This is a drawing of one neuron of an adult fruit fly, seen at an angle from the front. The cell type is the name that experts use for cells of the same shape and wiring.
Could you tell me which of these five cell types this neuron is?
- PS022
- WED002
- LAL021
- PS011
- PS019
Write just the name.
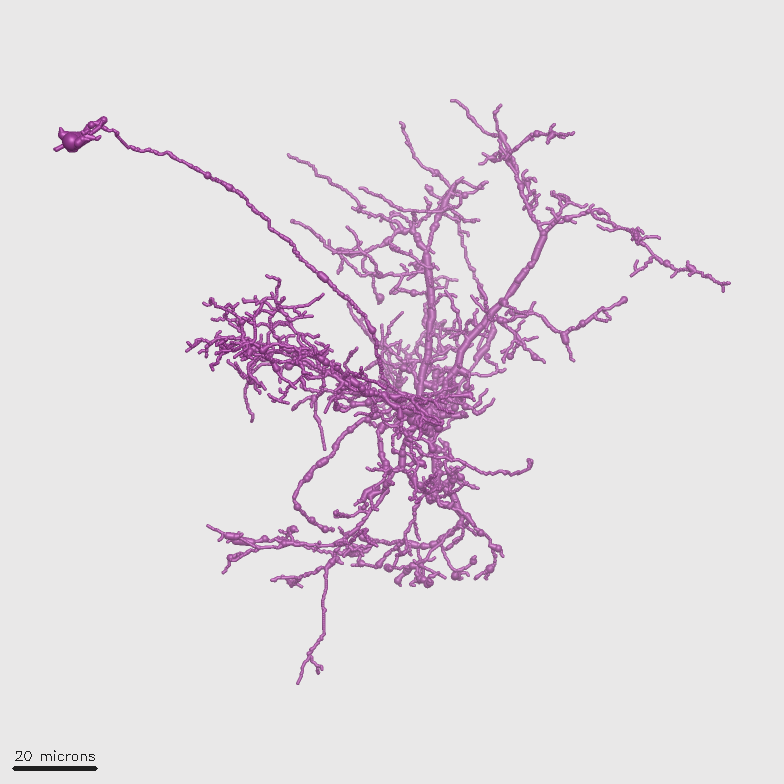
PS011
